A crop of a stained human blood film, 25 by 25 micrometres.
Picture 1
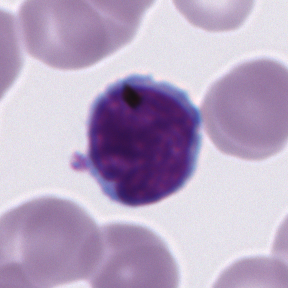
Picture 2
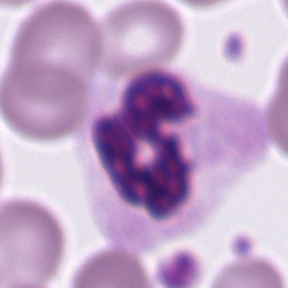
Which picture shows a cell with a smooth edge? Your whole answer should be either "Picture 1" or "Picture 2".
Picture 2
